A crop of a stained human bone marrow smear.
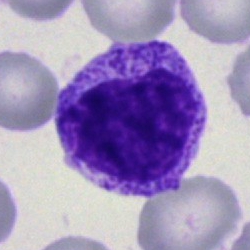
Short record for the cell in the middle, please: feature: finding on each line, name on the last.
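Outline: roughly round, with a few slightly angular, flattened edges
Cytoplasm: a rim, broadest above the nucleus
Granules: many fine purple granules filling the cytoplasm
Chromatin: deep purple, clumped rather than fine and even
Name: myelocyte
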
